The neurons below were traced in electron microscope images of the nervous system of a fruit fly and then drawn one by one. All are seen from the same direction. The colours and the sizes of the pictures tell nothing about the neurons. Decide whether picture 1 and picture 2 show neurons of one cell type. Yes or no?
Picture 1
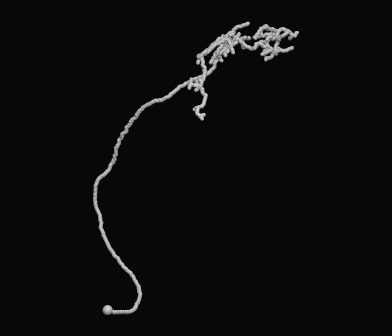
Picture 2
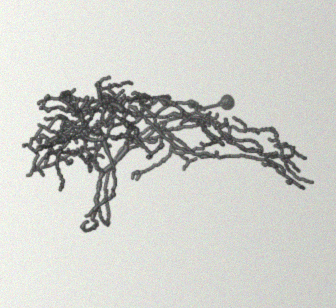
no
